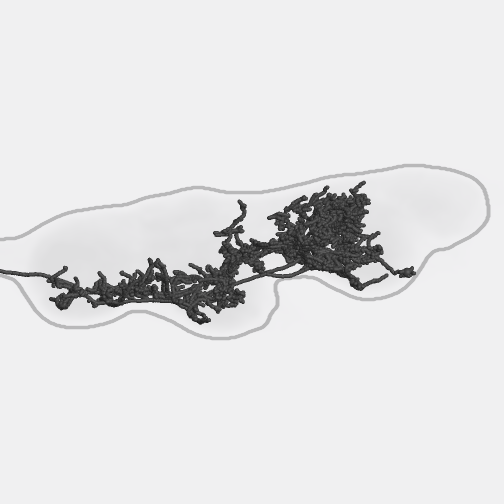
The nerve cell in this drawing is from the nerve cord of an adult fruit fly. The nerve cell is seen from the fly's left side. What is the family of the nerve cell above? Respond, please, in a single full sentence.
One member of family hemilineage 05B is this nerve cell.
